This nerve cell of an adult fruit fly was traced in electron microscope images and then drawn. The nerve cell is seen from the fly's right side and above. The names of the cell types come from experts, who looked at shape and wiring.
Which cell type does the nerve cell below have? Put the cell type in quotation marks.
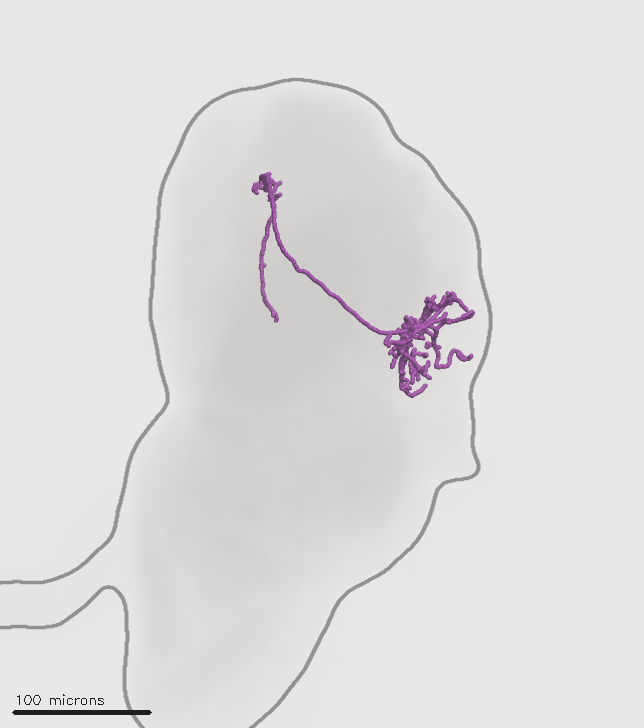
"M_lPNm11B"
